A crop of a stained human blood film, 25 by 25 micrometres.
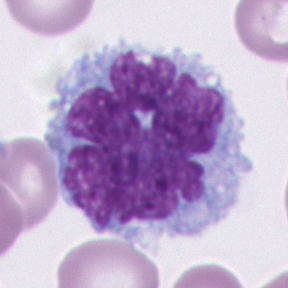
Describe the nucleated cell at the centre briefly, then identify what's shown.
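Start with the nucleus: it is about 15 micrometres across, with dark purple, coarsely clumped chromatin. Near its middle, where the lobes meet, there is a small pale gap. The cytoplasm is a pale greyish blue, and its rim is wider on the right than on the left. This is a monocyte.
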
